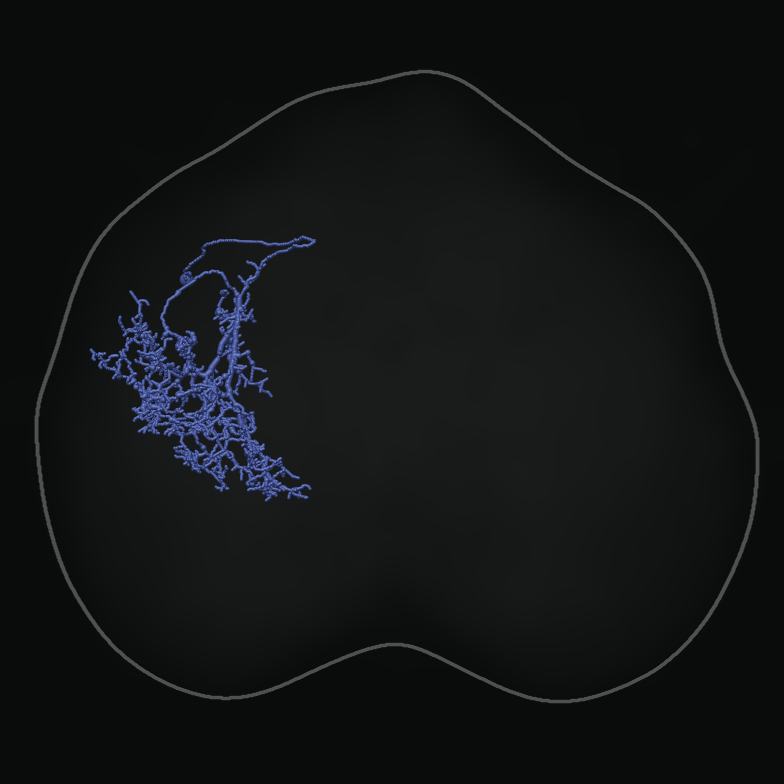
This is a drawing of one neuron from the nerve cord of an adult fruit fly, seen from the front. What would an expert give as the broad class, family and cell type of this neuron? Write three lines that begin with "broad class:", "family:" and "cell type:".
broad class: nerve-cord intrinsic neuron
family: hemilineage 03A
cell type: IN03A031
